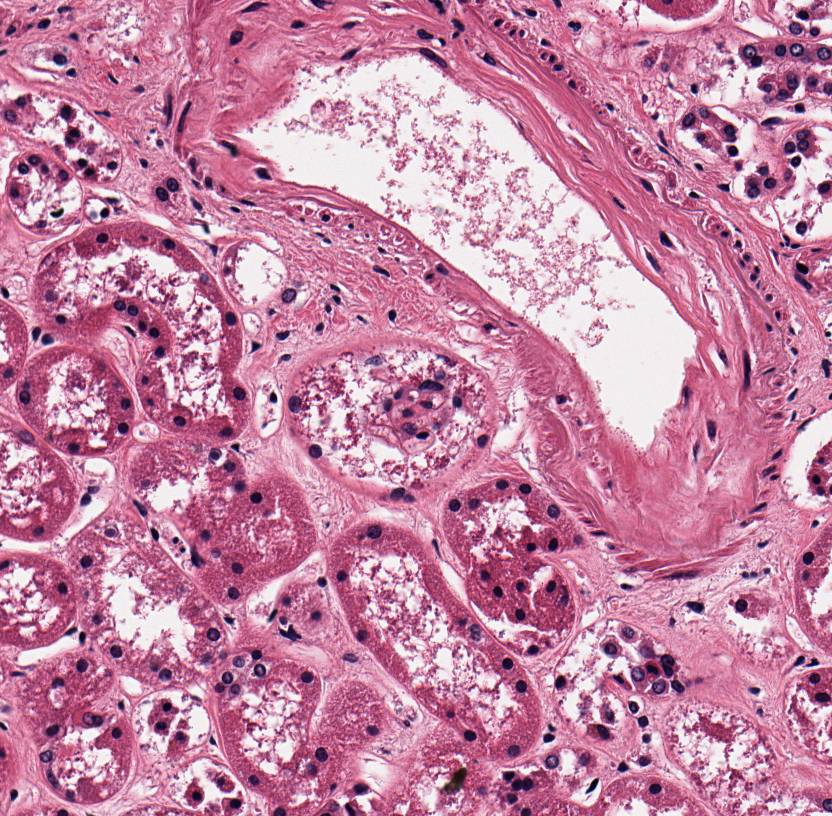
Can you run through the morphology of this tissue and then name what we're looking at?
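Closely packed tubules, cut in round and elongated profiles, occupy the left and lower parts of the field. Their lining cells have abundant granular cytoplasm that is strongly eosinophilic. In the upper centre and right lies a large vessel with a wide, irregular lumen, its wall made of wavy pink fibres running parallel to the lumen. The tissue is renal cortex.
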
